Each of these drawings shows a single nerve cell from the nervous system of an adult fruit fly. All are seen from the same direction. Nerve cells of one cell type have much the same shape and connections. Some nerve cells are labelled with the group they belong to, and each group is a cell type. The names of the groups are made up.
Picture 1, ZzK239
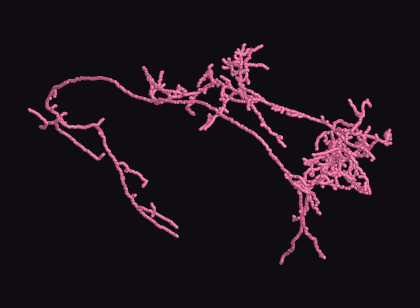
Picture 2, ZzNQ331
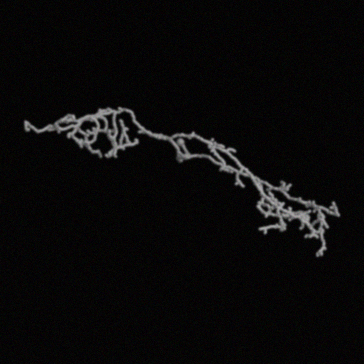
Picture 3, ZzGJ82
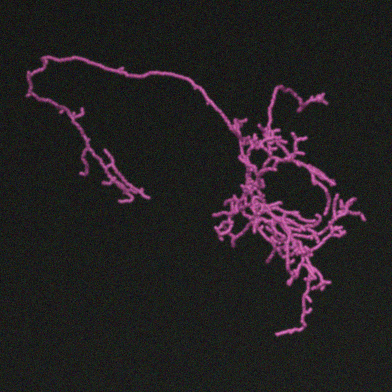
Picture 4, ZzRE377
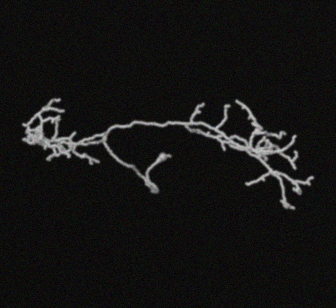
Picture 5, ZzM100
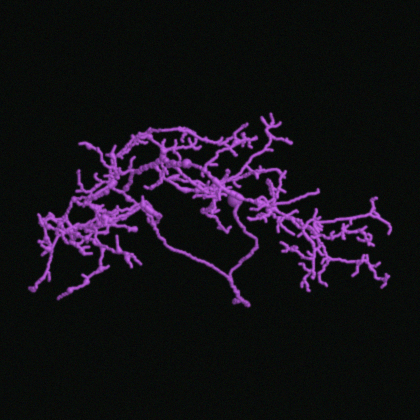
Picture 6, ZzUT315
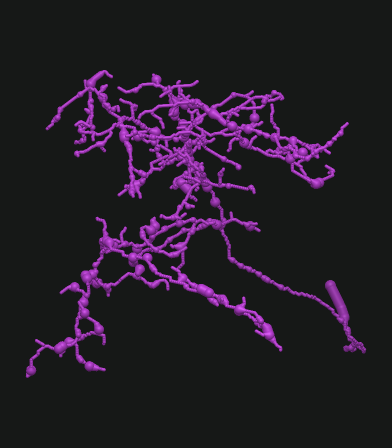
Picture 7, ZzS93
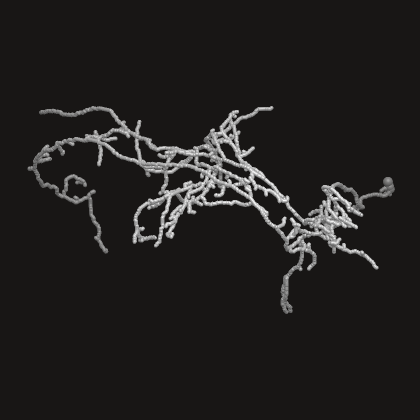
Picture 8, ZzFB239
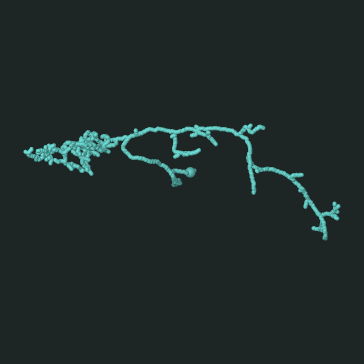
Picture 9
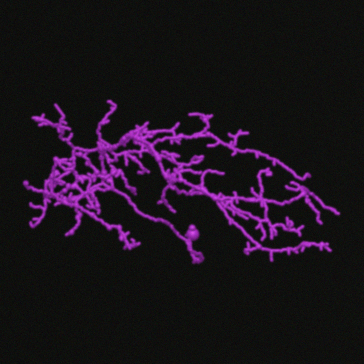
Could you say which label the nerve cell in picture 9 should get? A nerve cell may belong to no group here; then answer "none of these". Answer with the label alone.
ZzM100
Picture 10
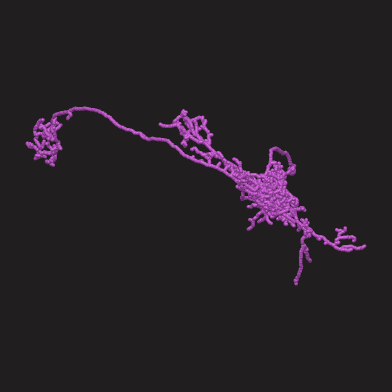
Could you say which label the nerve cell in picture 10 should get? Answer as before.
none of these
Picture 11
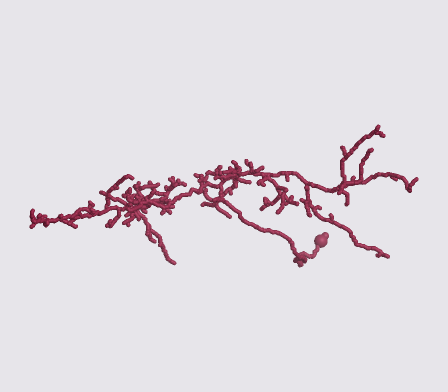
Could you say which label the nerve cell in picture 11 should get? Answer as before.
ZzFB239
